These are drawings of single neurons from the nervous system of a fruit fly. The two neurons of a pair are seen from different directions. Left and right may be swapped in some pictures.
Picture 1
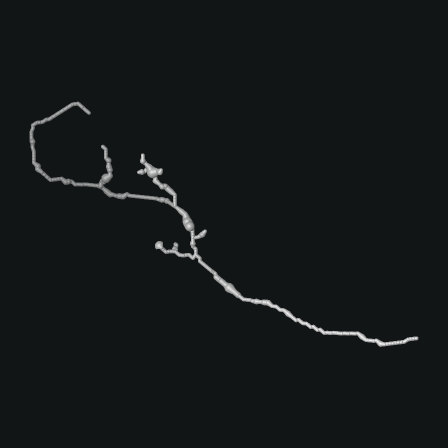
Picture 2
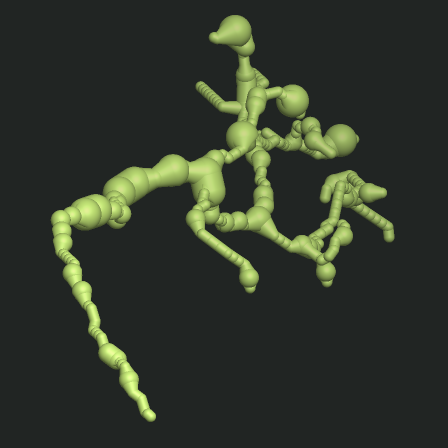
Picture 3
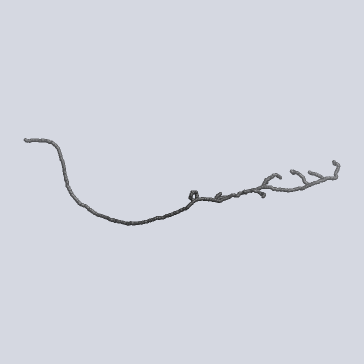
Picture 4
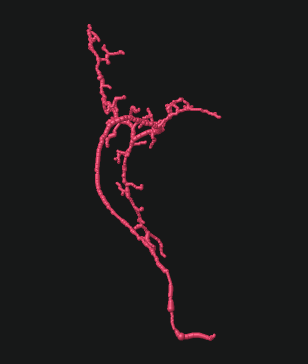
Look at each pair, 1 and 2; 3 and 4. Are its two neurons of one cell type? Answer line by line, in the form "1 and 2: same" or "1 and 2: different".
1 and 2: same
3 and 4: same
